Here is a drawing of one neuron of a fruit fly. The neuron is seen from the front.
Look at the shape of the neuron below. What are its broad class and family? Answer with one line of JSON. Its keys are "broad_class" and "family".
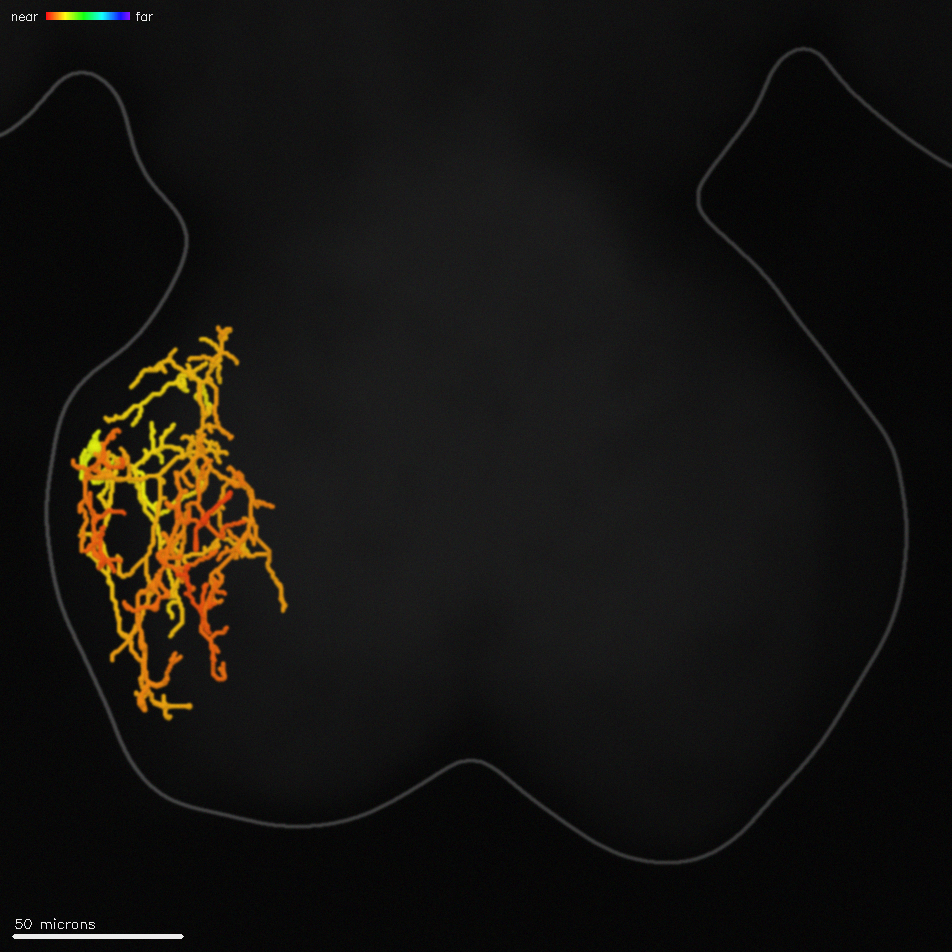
{"broad_class": "nerve-cord intrinsic neuron", "family": "hemilineage 21A"}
